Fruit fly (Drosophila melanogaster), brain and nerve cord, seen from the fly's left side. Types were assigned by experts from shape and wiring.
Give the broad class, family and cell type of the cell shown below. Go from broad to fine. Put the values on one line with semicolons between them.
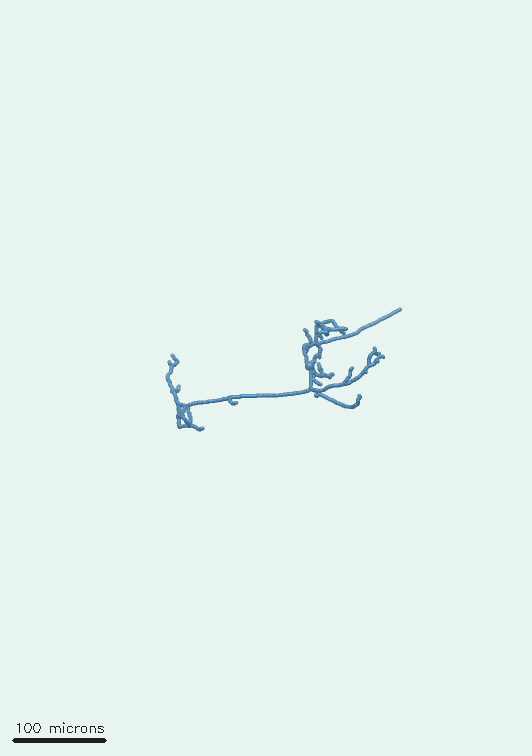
sensory neuron entering the nerve cord; class mechanosensory proprioceptive; SNpp12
